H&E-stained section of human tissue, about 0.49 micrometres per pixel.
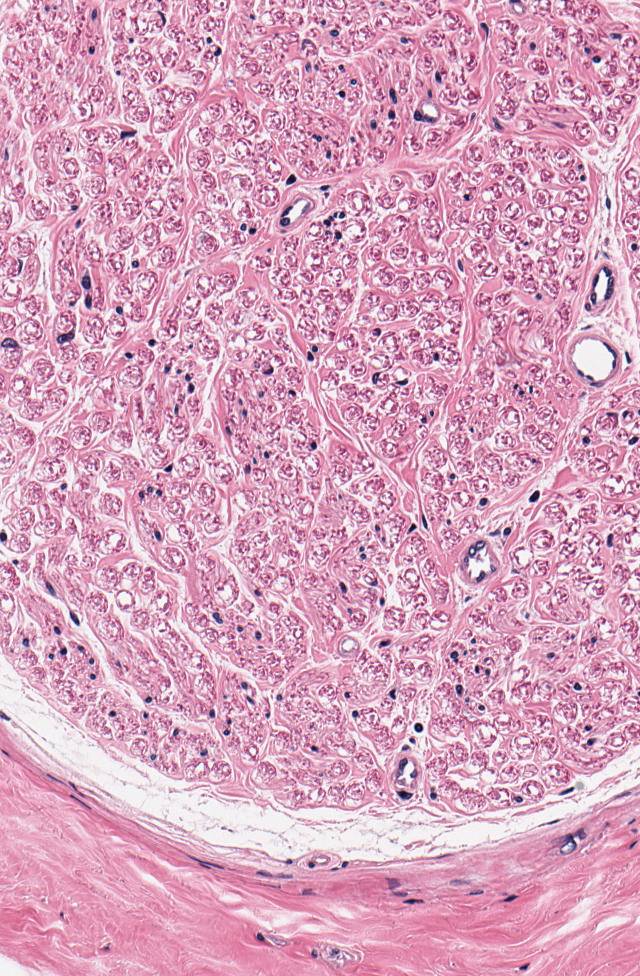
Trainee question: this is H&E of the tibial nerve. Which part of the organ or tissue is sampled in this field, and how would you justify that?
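The field shows a nerve fascicle: one large rounded bundle of closely packed nerve fibres cut in cross-section as small round profiles. Many profiles have a small pink central dot within a pale ring.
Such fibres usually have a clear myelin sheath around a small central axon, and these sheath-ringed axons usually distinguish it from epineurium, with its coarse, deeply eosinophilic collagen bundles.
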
